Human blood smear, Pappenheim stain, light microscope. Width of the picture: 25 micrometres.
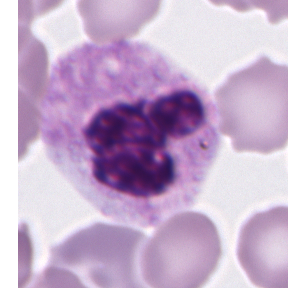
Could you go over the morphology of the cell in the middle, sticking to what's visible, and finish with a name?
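Point one is the nucleus, which is divided into several lobes joined together. Point two is the amount of cytoplasm, which is plentiful around the nucleus. Point three is its colour, a pale pinkish-lilac. Point four is the fine lilac granules spread through that cytoplasm. The cell is a segmented neutrophil.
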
